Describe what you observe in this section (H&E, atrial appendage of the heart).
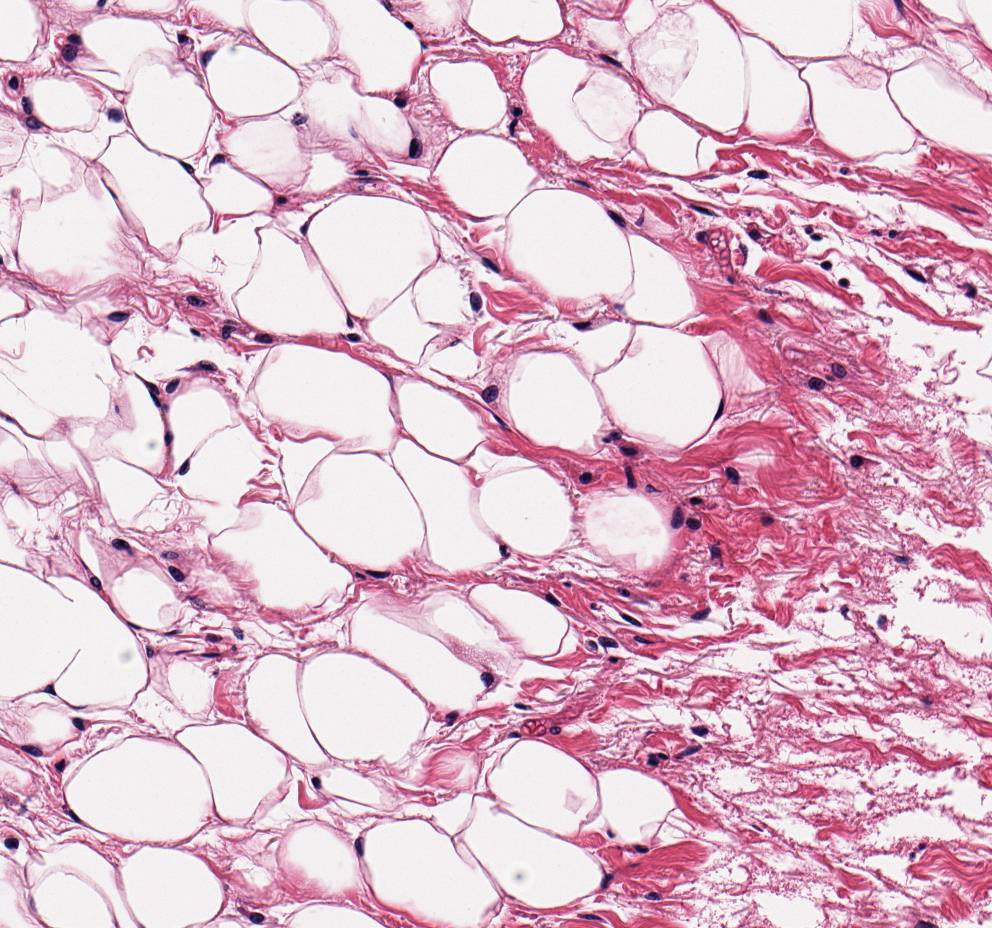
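Layout: fat cells fill the left and central parts of the field, and pink fibrous tissue occupies the right side. Adipocytes: large empty spaces, rounded to polygonal, each bounded by a thin pink membrane. Adipocyte nuclei: small, dark, flattened against the edge of the cells. Collagen on the right: wavy, deeply eosinophilic bundles.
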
